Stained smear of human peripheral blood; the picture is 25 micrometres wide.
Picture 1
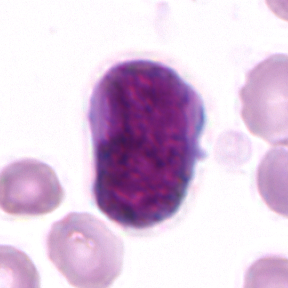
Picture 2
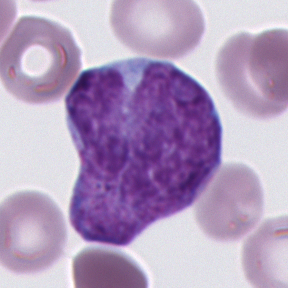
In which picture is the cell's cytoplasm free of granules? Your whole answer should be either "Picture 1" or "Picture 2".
Picture 2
